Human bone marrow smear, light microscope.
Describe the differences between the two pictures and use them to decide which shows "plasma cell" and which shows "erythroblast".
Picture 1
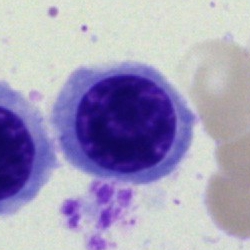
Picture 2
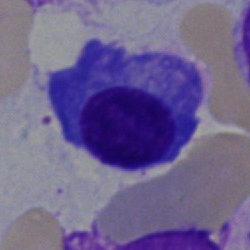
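Picture 1 is the erythroblast; picture 2, the plasma cell. Outline: roughly round in picture 1; irregular in picture 2, with a ragged, uneven upper border. Picture 1 cytoplasm forms a complete rim around the nucleus; picture 2 cytoplasm is abundant and deep blue.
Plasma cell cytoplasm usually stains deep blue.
Picture 2 chromatin: dark purple, dense, condensed. Granules: none in picture 1, none distinct in picture 2, so this does not separate them.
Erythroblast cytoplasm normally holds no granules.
Picture 1 shows no vacuoles either. Pale red cells lie against the right and lower-right sides of the plasma cell.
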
